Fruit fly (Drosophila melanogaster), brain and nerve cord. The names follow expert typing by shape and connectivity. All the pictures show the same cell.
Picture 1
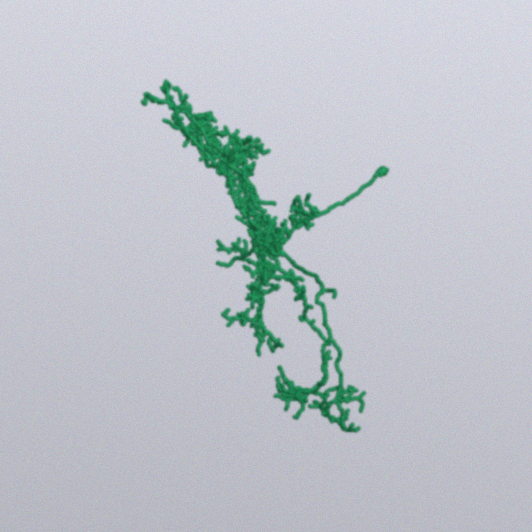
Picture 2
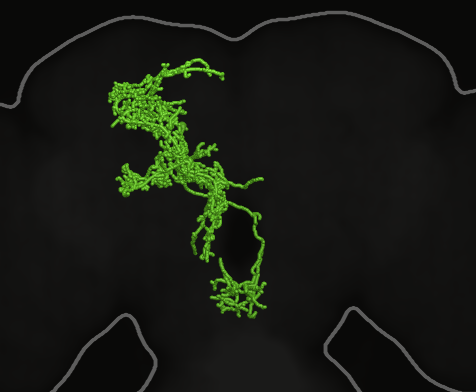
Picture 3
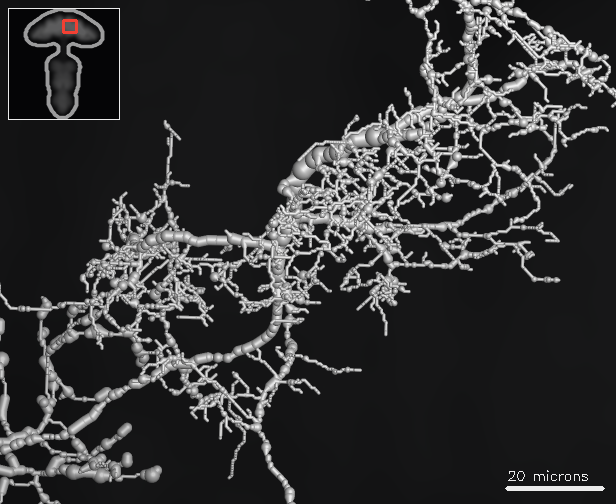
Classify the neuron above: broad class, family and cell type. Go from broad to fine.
central-brain intrinsic neuron; hemilineage DM6_central1; SIP091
